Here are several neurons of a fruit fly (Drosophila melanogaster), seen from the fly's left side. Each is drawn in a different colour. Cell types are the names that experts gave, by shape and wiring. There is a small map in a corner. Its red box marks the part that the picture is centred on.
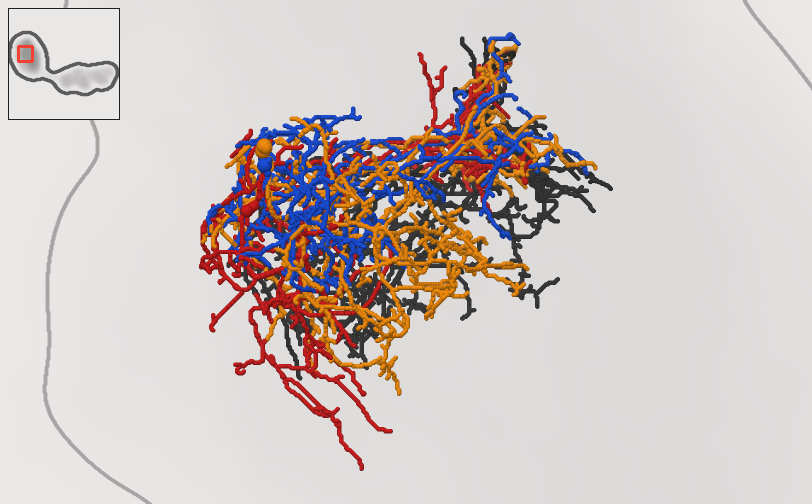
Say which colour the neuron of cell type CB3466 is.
orange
